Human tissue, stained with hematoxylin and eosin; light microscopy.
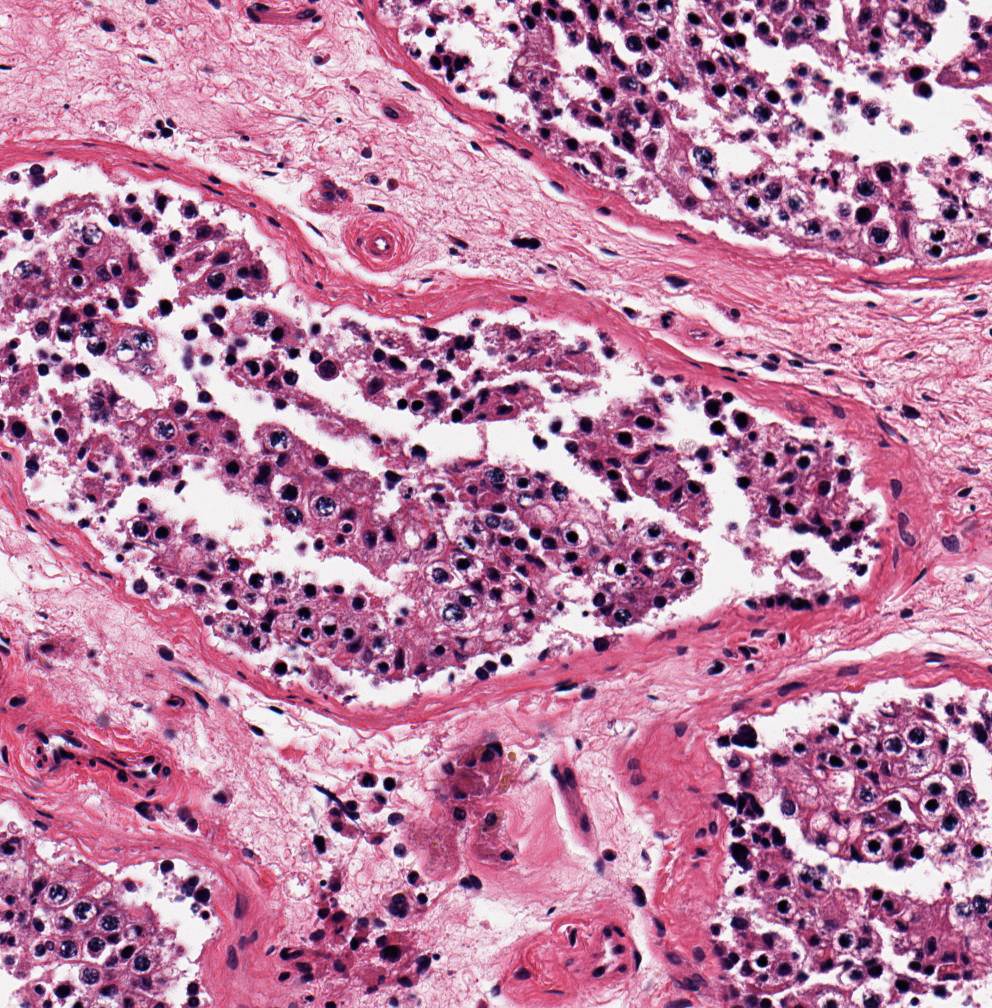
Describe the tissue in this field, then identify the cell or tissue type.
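First, layout: several elongated tubular units, the largest crossing the middle, are separated by bands of pale stroma. Second, tubule contents: large cells with round, pale, open nuclei and prominent nucleoli lie among numerous small round cells with dense, very dark nuclei. Third, stroma: in the upper left-centre, a small vessel has a thick, concentrically layered pink wall. Name: testis.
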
